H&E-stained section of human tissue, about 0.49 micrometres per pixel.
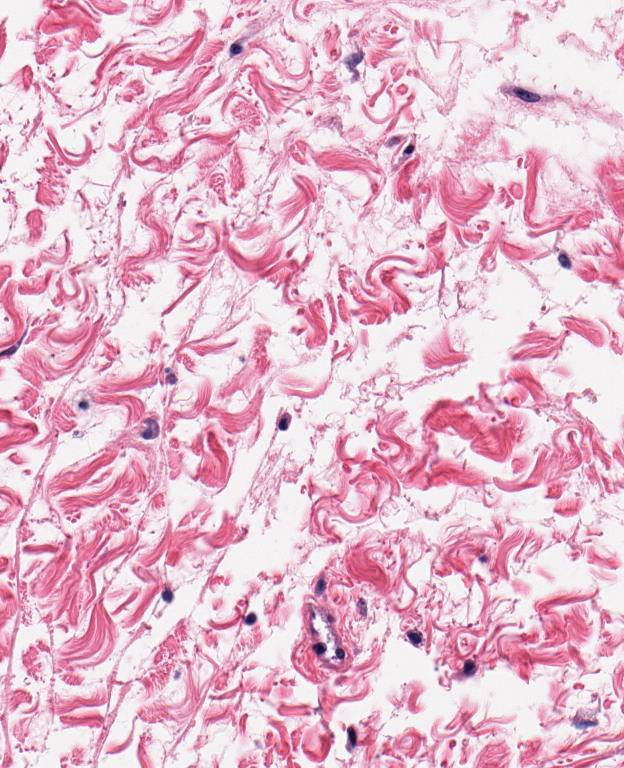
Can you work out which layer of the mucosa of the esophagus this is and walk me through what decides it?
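Loose connective tissue fills this field. Check one: wavy, curled pink collagen bundles run in many different directions, with no epithelium anywhere. Check two: wide clear spaces with fine, wispy pale pink fibrils lie between the bundles, and small dark purple nuclei are sparse.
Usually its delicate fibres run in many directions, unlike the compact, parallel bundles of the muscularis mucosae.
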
